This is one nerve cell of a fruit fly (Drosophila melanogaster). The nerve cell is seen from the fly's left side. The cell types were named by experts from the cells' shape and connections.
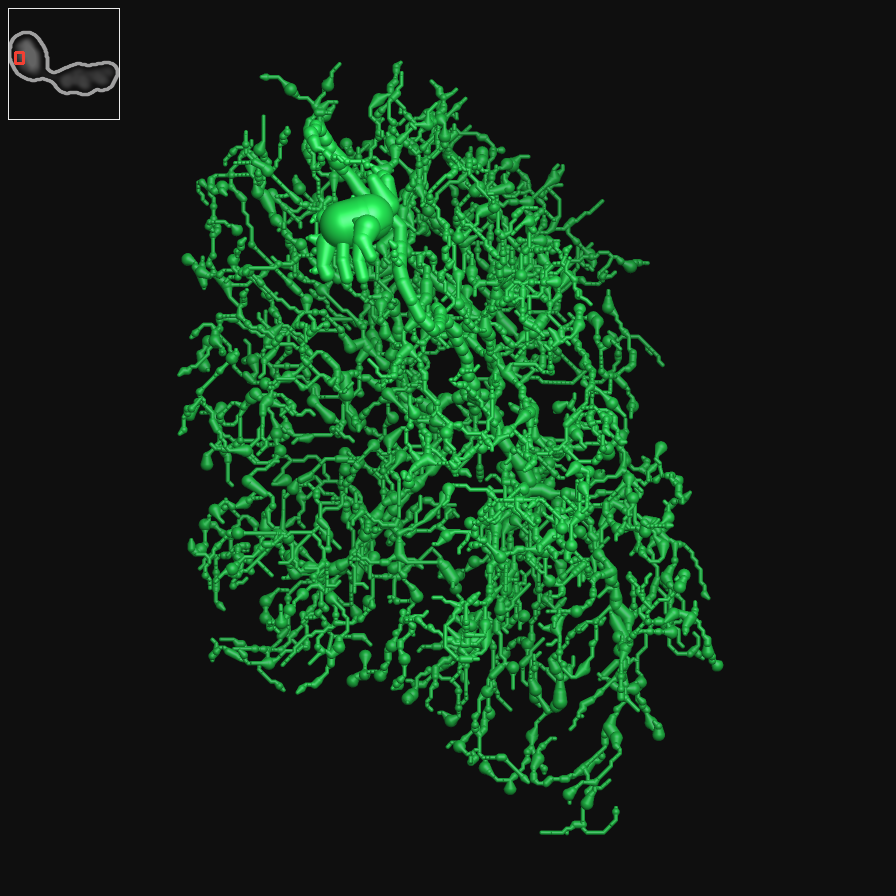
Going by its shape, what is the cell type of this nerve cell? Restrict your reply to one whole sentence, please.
Included in the cell type lLN1_a is this nerve cell.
